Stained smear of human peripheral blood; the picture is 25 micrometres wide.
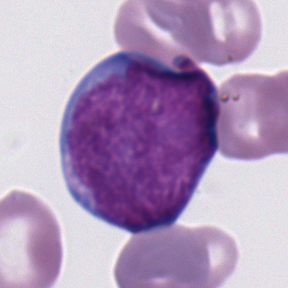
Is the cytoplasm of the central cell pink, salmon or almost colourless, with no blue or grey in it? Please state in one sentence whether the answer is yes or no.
No, a strongly blue cytoplasm belongs to this cell.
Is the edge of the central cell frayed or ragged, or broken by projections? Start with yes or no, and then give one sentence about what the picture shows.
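No. The cell outline is smooth and roughly oval, with a flattened edge where it meets neighbouring red cells on the upper right.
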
